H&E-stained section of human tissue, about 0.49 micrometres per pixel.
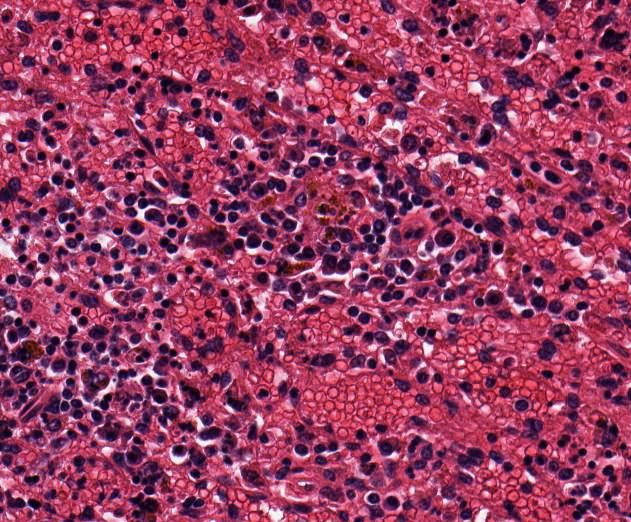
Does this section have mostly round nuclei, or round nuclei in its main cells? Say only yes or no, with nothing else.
Yes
